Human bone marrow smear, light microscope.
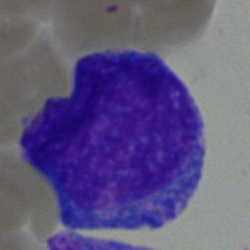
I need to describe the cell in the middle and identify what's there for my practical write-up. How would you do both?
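Outline irregular, notched at upper left. Nucleus occupies most of cell. Cytoplasm deep blue; no distinct granules. Cell: blast.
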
